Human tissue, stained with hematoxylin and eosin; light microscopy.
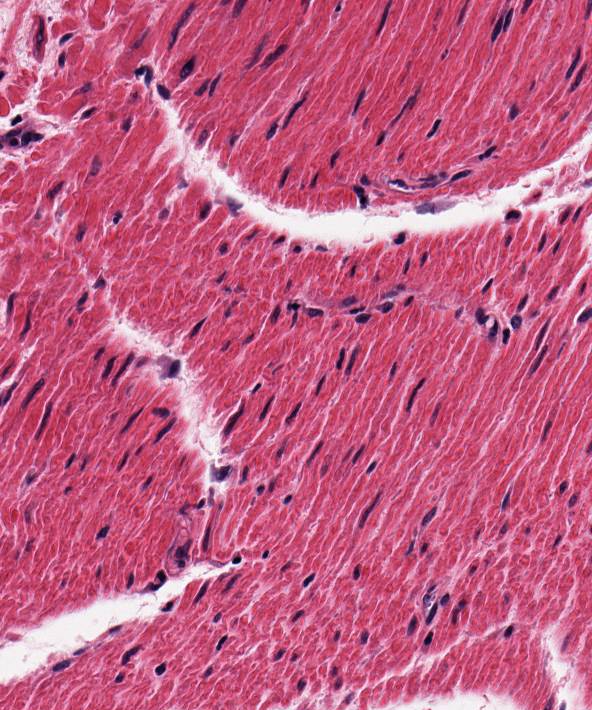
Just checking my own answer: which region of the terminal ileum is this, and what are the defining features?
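What you are looking at is smooth muscle. First notice that closely packed, deeply eosinophilic fibres in bundles fill the whole field, running parallel and slanting within each bundle. Now look at the nuclei: dark, elongated ovals sitting inside the fibres rather than flattened at their edges.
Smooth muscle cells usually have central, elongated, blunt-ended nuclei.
The cytoplasm is abundant and a uniform deep pink-red.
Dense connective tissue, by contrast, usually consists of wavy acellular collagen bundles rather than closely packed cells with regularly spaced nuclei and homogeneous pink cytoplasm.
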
